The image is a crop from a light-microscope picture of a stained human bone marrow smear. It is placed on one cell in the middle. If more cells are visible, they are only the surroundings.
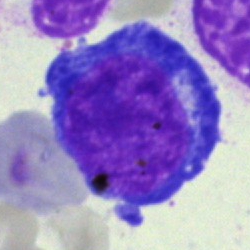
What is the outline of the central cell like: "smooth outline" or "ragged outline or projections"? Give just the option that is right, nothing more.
Ragged outline or projections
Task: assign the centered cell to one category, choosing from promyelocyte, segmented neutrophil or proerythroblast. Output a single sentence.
The central element of this crop is a cell, namely a proerythroblast.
